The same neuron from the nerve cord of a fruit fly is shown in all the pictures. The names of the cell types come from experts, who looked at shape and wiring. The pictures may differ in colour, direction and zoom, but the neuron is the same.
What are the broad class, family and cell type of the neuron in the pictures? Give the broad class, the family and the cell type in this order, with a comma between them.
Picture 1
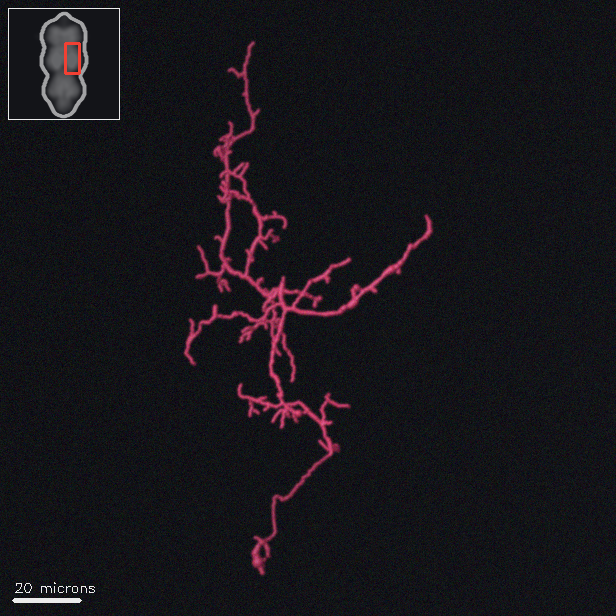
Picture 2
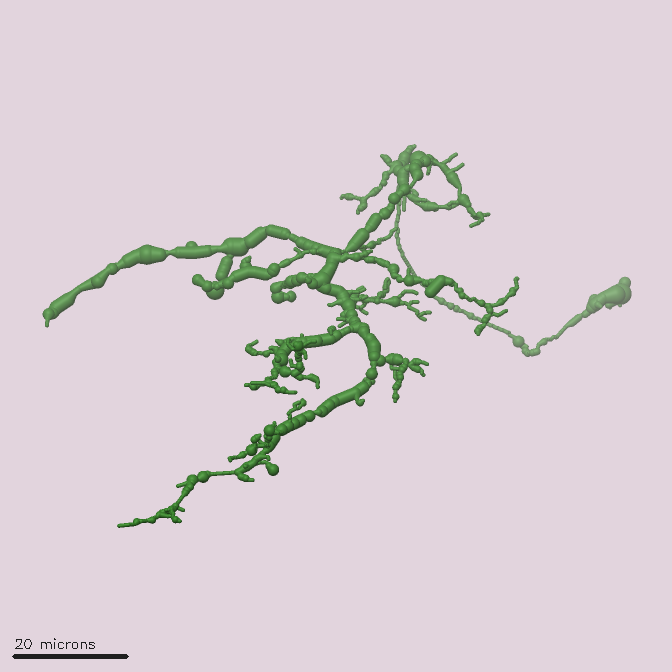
nerve-cord intrinsic neuron, hemilineage 03B, IN03B066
